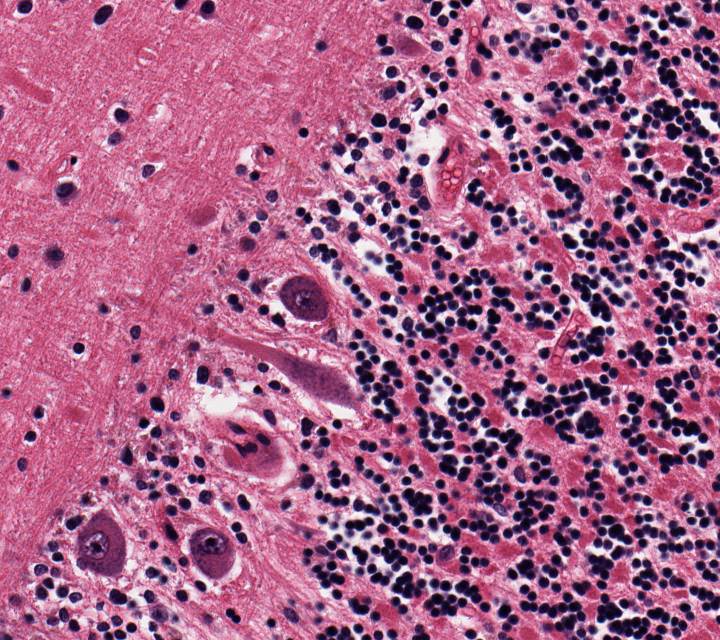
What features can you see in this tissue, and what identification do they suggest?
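Right-hand zone: crowded small round dark-staining nuclei, scant visible cytoplasm. Scattered among them: irregular pale pink islands free of nuclei. Large neurons: round pale vesicular nuclei, each with one prominent central nucleolus; abundant finely granular purplish-pink cytoplasm. Tissue: cerebellum.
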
